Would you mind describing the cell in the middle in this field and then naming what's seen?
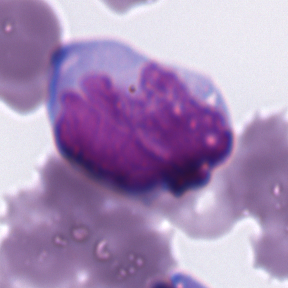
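Nuclear material here makes a broad, lumpy mass with a ragged, knobbly edge, and you won't find any nucleoli in it. The cytoplasm's pale blue, with no distinct granules. That one's a myeloblast.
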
